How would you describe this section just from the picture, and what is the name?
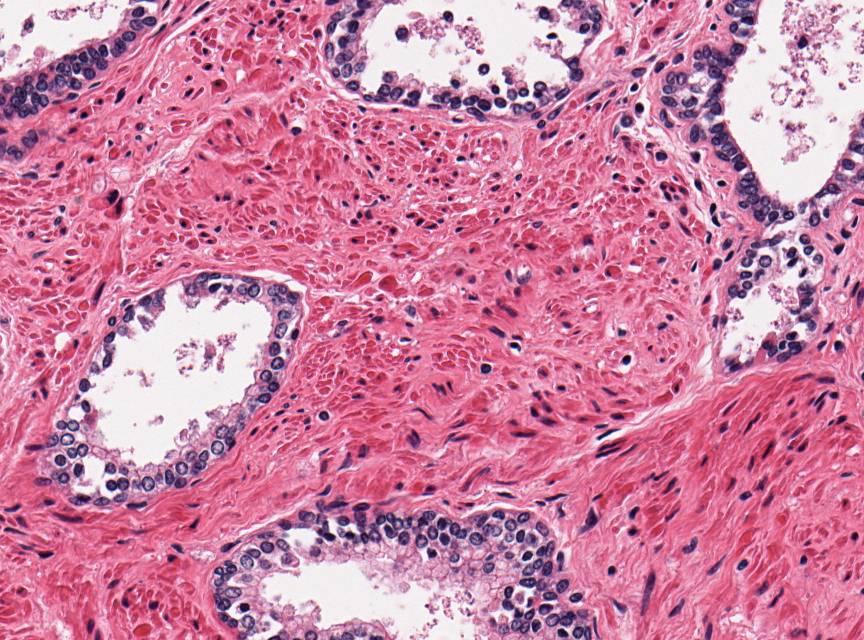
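Several glands lie at the margins of the field, separated by a broad central band of stroma. Their outlines are rounded to oval, fairly smooth and only gently undulating. Lining cells have pale, clear to finely vacuolated cytoplasm. Epithelial nuclei are small, round and darkly stained, arranged in one to two rows along the gland walls. The section is prostate.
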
